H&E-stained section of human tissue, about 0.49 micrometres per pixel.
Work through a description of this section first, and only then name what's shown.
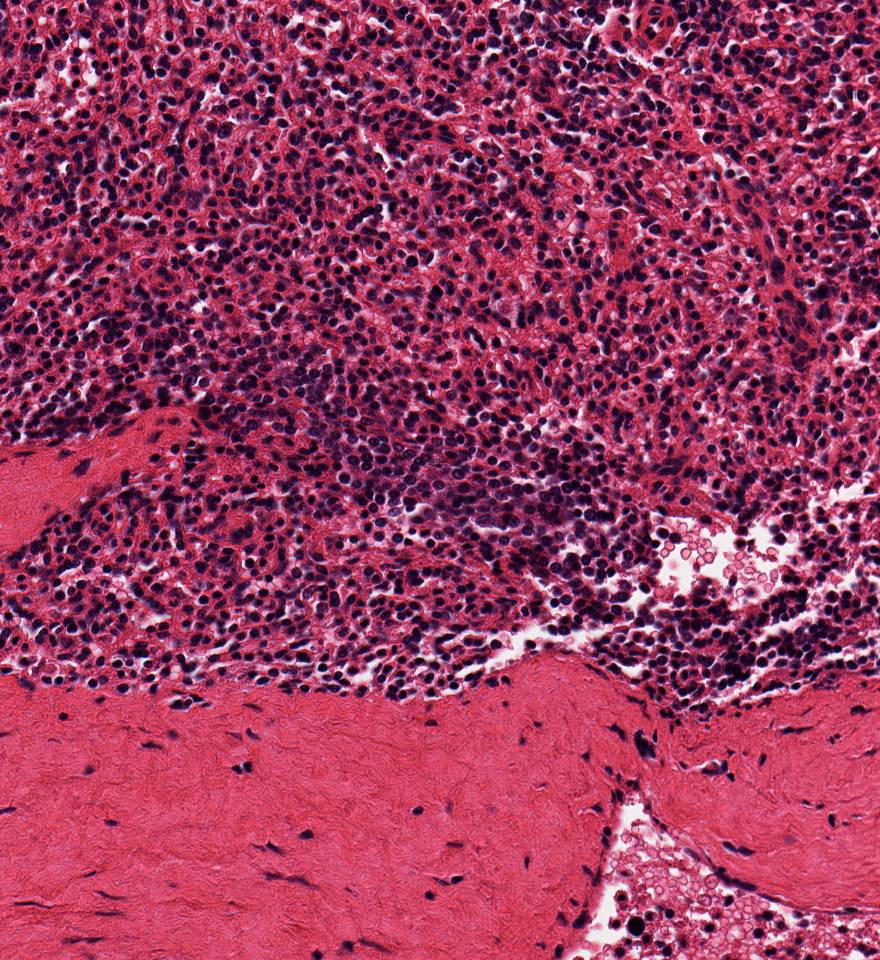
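The lower pink band is dense collagen holding only sparse, small, elongated dark nuclei. In the cellular area, most cells have small, round, darkly stained nuclei and lie in diffuse sheets, with no glands or epithelium anywhere in the field. Clusters of red blood cells lie in open spaces on the right side of the cellular area, just above the lower collagen band. This is spleen.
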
